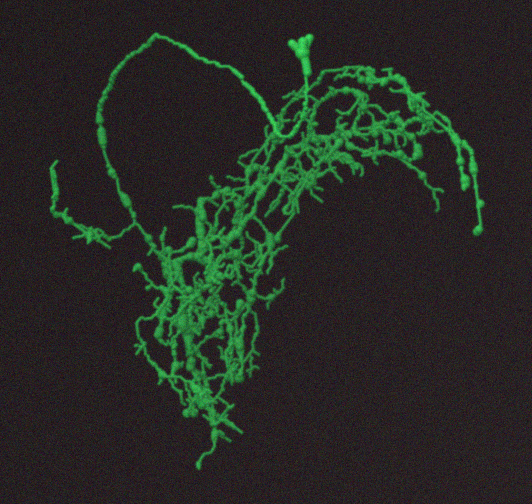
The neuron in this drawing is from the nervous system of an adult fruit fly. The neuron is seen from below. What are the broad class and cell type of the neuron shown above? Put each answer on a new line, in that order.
central-brain intrinsic neuron
SLP062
